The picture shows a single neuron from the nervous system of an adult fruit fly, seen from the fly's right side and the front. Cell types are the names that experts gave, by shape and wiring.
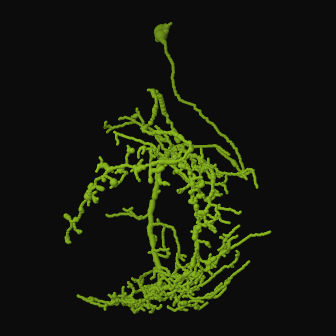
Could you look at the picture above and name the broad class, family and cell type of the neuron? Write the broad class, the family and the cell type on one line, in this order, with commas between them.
nerve-cord intrinsic neuron, hemilineage 26X, IN26X003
